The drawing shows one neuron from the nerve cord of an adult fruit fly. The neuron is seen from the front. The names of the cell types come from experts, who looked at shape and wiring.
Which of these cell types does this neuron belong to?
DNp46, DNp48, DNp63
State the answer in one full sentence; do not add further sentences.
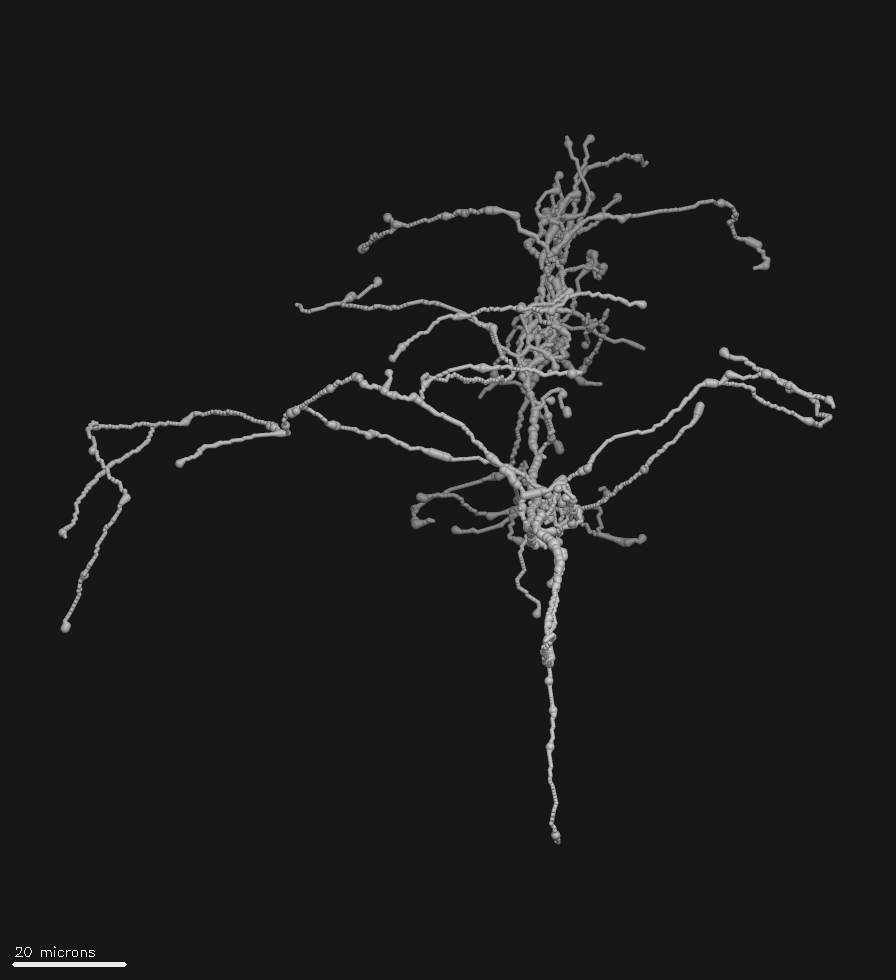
Belonging to the cell type DNp48 is this neuron.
